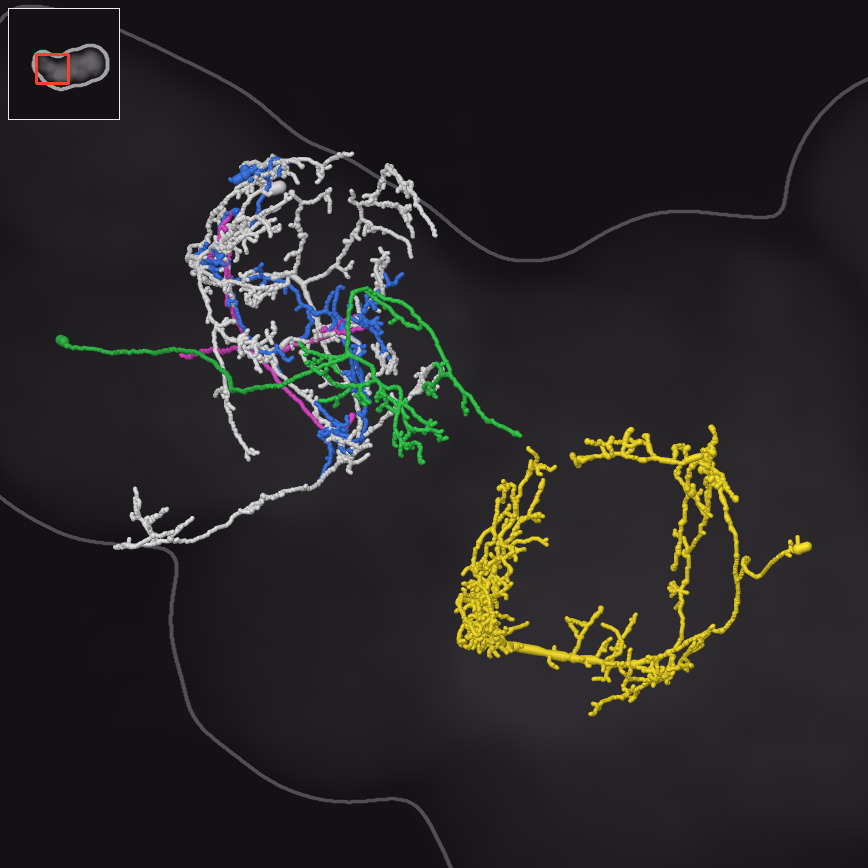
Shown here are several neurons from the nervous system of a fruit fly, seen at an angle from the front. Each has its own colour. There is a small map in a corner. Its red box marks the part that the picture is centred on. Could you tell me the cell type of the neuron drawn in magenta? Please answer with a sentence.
The cell type is SNpp50.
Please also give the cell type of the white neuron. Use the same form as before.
The cell type is IN19A060_c.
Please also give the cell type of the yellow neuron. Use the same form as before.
The cell type is IN08A012.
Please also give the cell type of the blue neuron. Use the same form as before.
The cell type is IN19A060.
